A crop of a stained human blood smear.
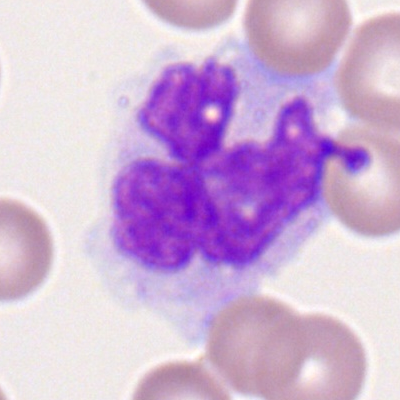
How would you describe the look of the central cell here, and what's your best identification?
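Irregular and angular rather than round, the outline is the first thing to note. The nucleus is folded into several irregular lobes, and a thin strand of it extends out to the right. No coarse coloured granules are seen in the cytoplasm. This cell is a monocyte.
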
